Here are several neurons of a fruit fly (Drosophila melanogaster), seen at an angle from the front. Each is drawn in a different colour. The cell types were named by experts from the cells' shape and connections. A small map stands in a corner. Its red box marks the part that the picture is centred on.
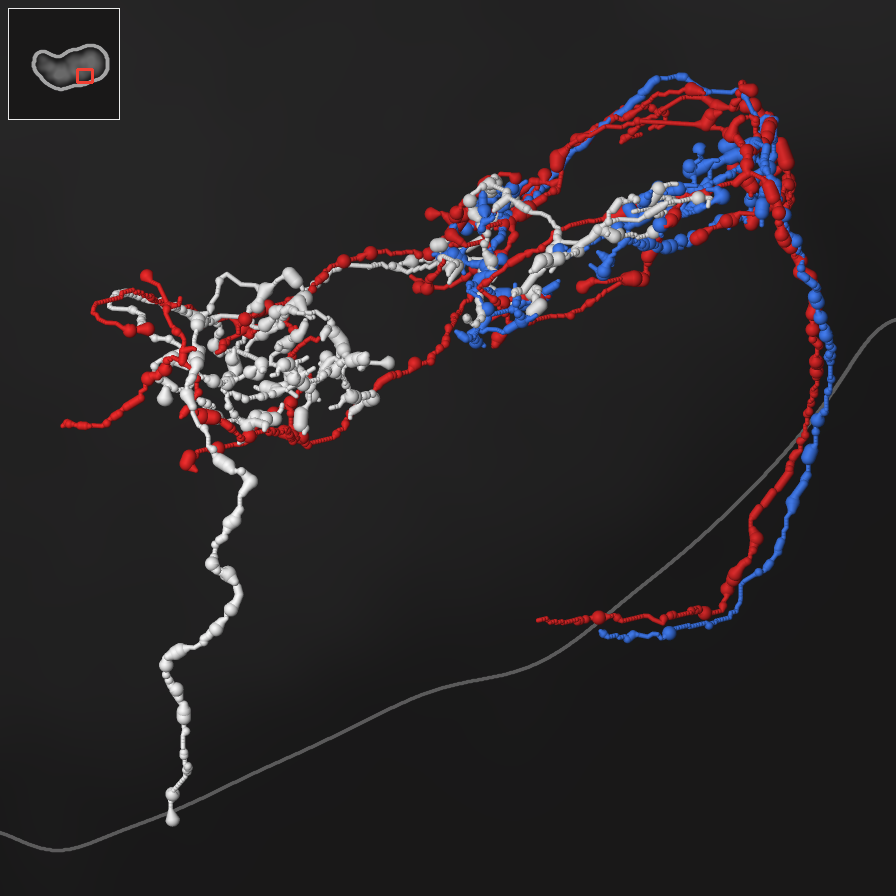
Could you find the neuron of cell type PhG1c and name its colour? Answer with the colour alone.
blue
